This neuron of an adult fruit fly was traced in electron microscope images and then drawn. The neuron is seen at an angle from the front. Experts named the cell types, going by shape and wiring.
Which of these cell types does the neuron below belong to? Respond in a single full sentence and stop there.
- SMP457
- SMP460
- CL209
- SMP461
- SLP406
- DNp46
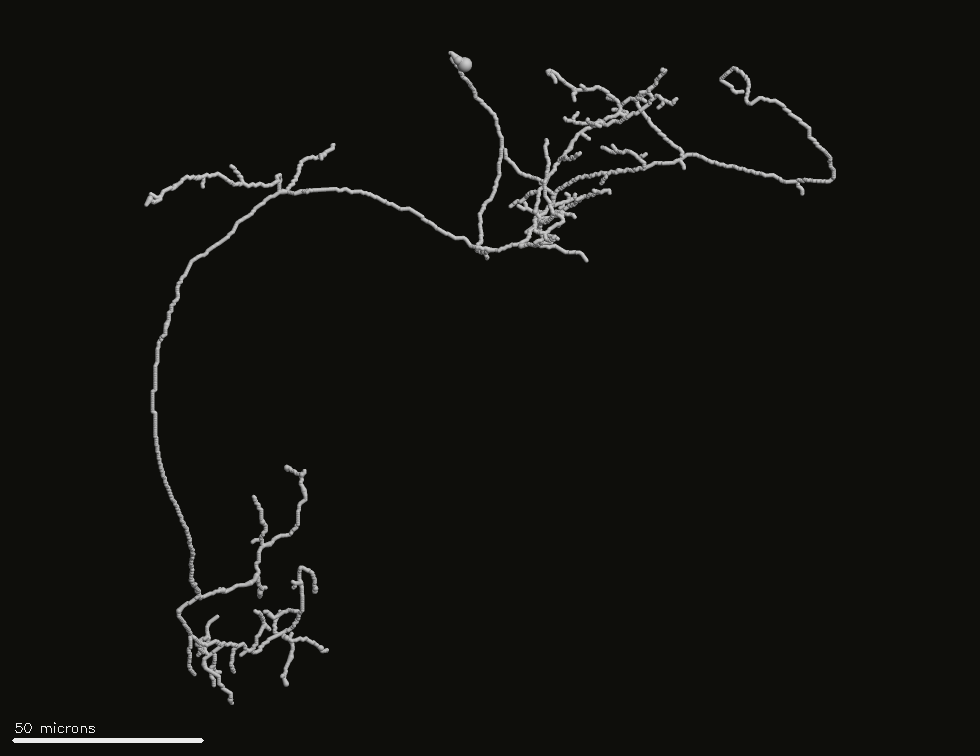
The type of this neuron is the cell type SMP461.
